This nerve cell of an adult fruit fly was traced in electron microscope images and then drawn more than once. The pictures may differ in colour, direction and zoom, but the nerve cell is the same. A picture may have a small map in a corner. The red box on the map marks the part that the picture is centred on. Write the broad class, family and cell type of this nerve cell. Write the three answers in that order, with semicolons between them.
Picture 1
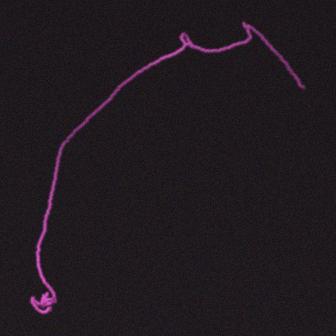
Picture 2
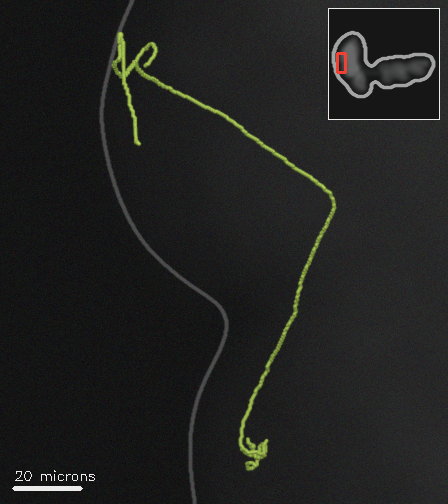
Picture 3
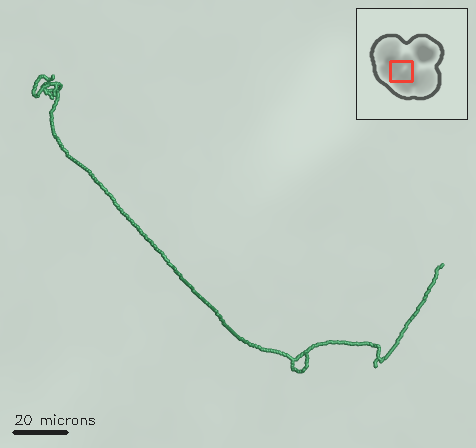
sensory neuron entering the brain; class olfactory; ORN_DA3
